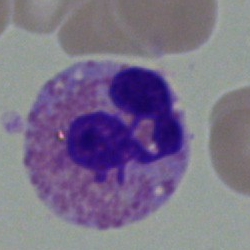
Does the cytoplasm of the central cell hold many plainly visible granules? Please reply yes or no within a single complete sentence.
Yes, many visible granules are held in the cytoplasm of the cell.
